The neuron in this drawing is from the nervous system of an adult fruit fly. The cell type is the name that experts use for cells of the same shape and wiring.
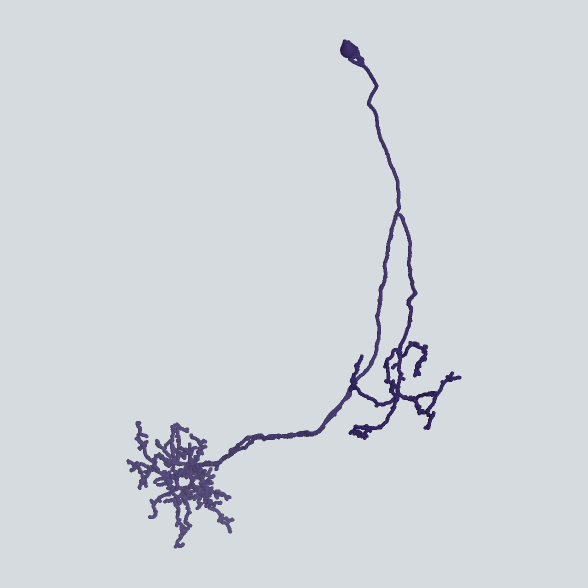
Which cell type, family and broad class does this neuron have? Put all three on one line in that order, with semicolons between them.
LC18; hemilineage VPNp2; visual projection neuron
